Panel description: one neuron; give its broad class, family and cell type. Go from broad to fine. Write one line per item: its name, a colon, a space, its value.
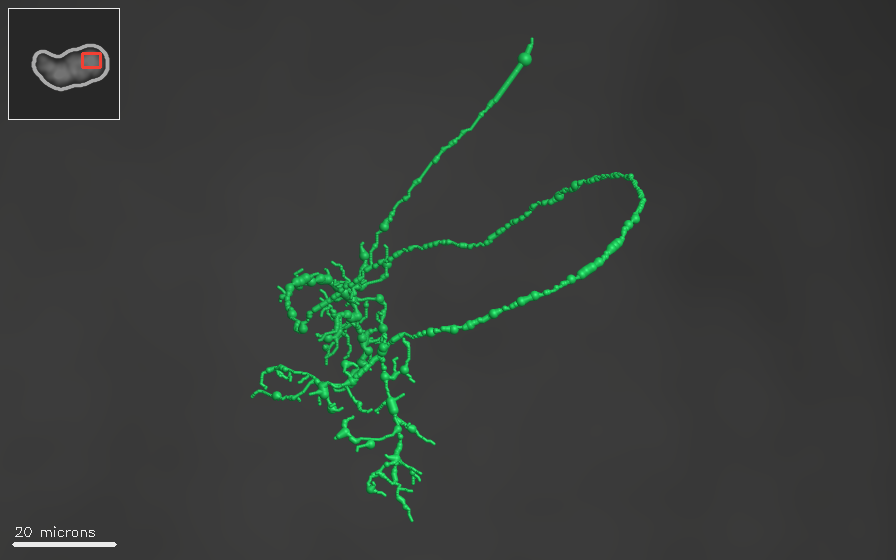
broad class: visual projection neuron
family: hemilineage VPNd3
cell type: LC9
